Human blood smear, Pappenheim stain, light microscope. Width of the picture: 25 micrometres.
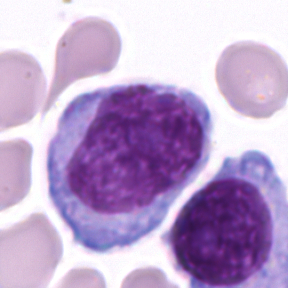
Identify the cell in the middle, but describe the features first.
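Position of the nucleus first: it sits off-centre, toward the upper right of the cell. Next, the cytoplasm: its widest band lies on the lower-left side of the nucleus. Checked for granules, the cytoplasm shows none that are distinct; checked for vacuoles, it shows none either. The cell is a plasma cell.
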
